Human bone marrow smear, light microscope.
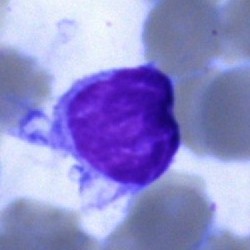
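Hairy cell, central cell in a stained bone marrow smear. Chromatin dense, dark purple, a few paler streaks. Cytoplasm scant, pale blue, showing mainly left and lower left of nucleus. Ragged, irregular projections extend from cell edge on left and lower left.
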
